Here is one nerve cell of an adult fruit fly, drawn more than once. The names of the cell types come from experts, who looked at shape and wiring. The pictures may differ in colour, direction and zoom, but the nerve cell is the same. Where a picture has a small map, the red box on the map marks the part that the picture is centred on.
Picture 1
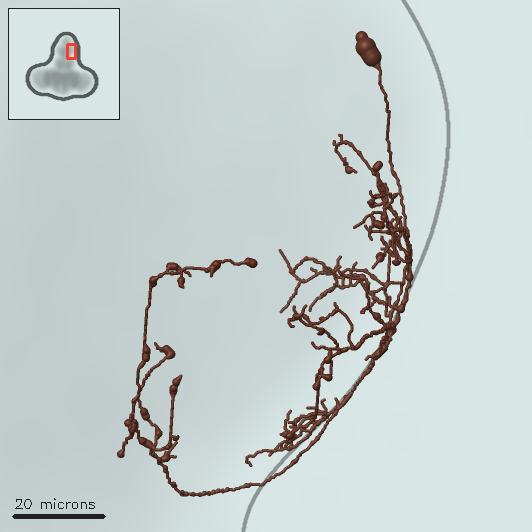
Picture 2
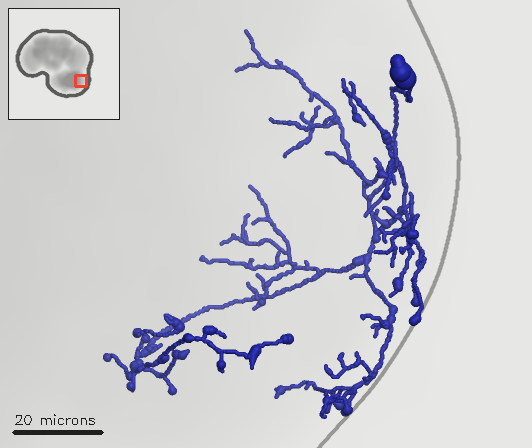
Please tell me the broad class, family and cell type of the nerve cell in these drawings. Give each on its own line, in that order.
nerve-cord intrinsic neuron
hemilineage 09A
IN09A034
